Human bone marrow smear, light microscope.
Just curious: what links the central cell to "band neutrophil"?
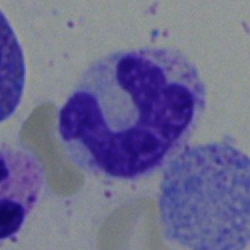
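Look first at the nucleus of this band neutrophil: it is a single thick band bent into a horseshoe.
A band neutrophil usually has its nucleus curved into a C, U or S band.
Now the chromatin, which is dark purple and coarsely clumped.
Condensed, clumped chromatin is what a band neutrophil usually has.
Search the nucleus for nucleoli and you will find none. Finally, move out into the cytoplasm, where fine pinkish-violet granules lie scattered.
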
